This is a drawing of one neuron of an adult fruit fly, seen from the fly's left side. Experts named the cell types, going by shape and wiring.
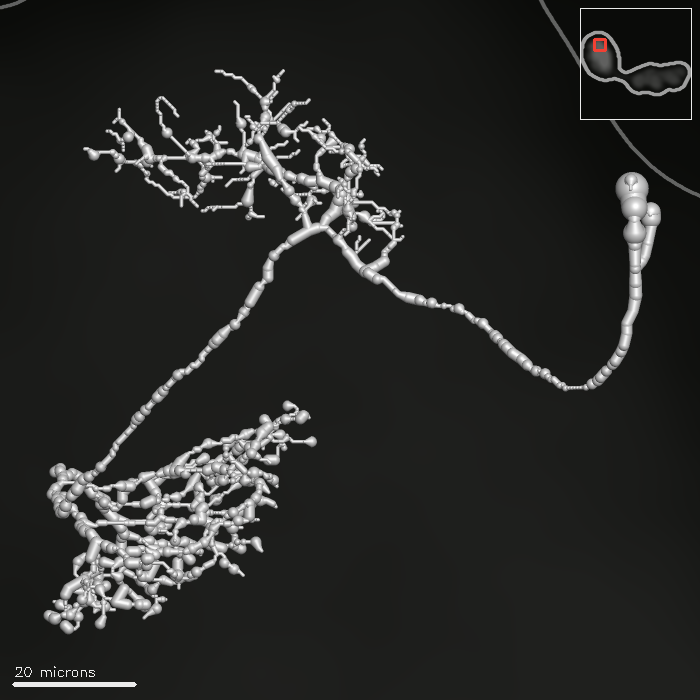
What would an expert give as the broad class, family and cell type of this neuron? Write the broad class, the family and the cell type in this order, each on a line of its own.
central-brain intrinsic neuron
hemilineage DL1_dorsal
FB6I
